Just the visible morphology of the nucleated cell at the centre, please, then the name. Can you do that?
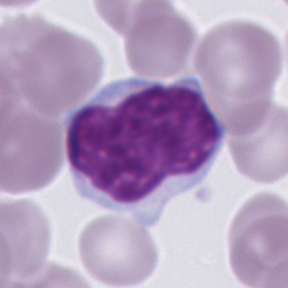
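Coarse clumps of dark purple chromatin are separated by paler gaps. No nucleoli are visible in the nucleus. The cytoplasm is pale blue and contains no vacuoles. The cell is a large granular lymphocyte.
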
